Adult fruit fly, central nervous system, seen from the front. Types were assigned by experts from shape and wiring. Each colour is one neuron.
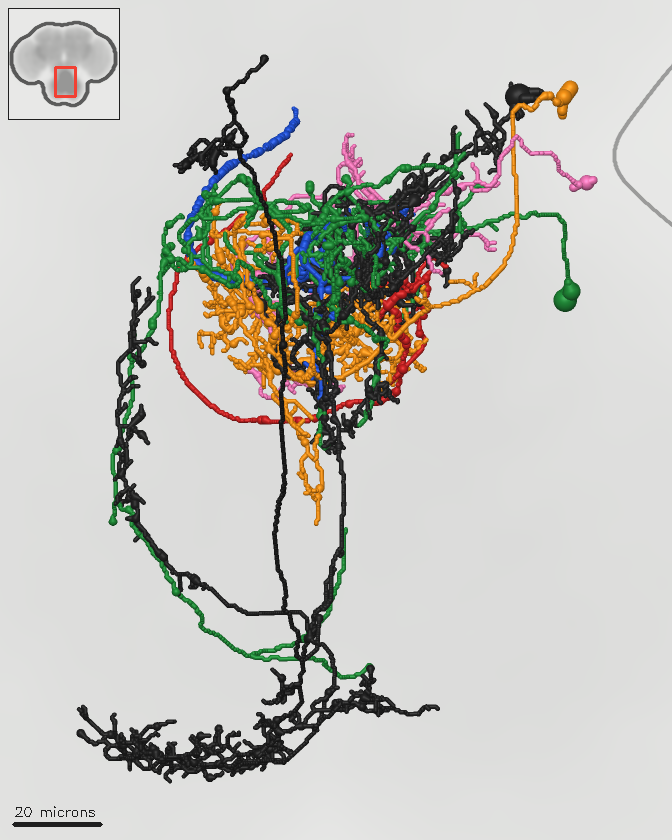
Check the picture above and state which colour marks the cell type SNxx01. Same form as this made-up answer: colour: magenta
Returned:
colour: blue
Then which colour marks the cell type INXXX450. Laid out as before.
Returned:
colour: pink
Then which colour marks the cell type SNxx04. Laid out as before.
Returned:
colour: red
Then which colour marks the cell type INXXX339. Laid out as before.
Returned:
colour: green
